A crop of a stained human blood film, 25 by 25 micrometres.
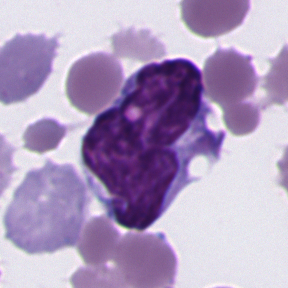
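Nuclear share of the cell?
Most of it.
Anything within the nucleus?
One small pale round spot, upper part.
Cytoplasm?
Scant, pale bluish grey; edge ragged, with small irregular projections on the right.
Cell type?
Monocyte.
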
